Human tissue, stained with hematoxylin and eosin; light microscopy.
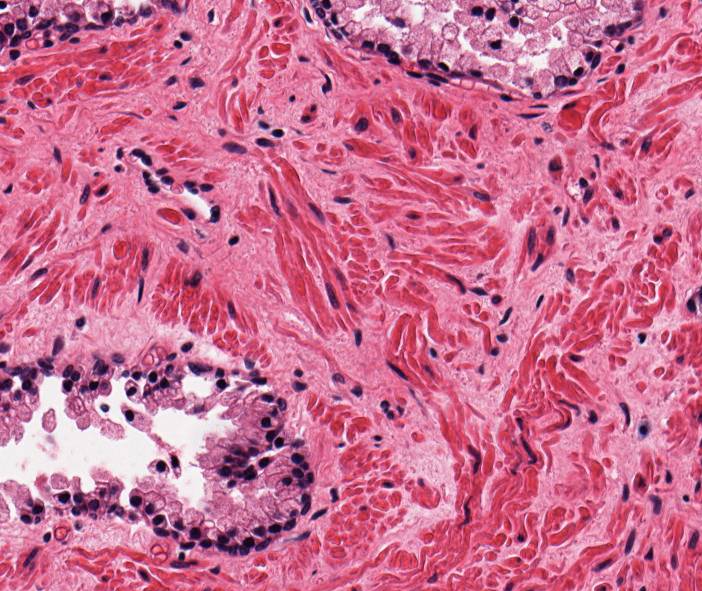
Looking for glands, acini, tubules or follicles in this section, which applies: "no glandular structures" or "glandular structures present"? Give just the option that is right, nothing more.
Glandular structures present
